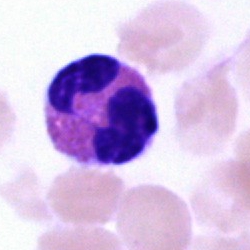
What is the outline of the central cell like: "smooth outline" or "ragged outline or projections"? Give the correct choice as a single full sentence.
The outline of this cell is free of projections and smooth.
